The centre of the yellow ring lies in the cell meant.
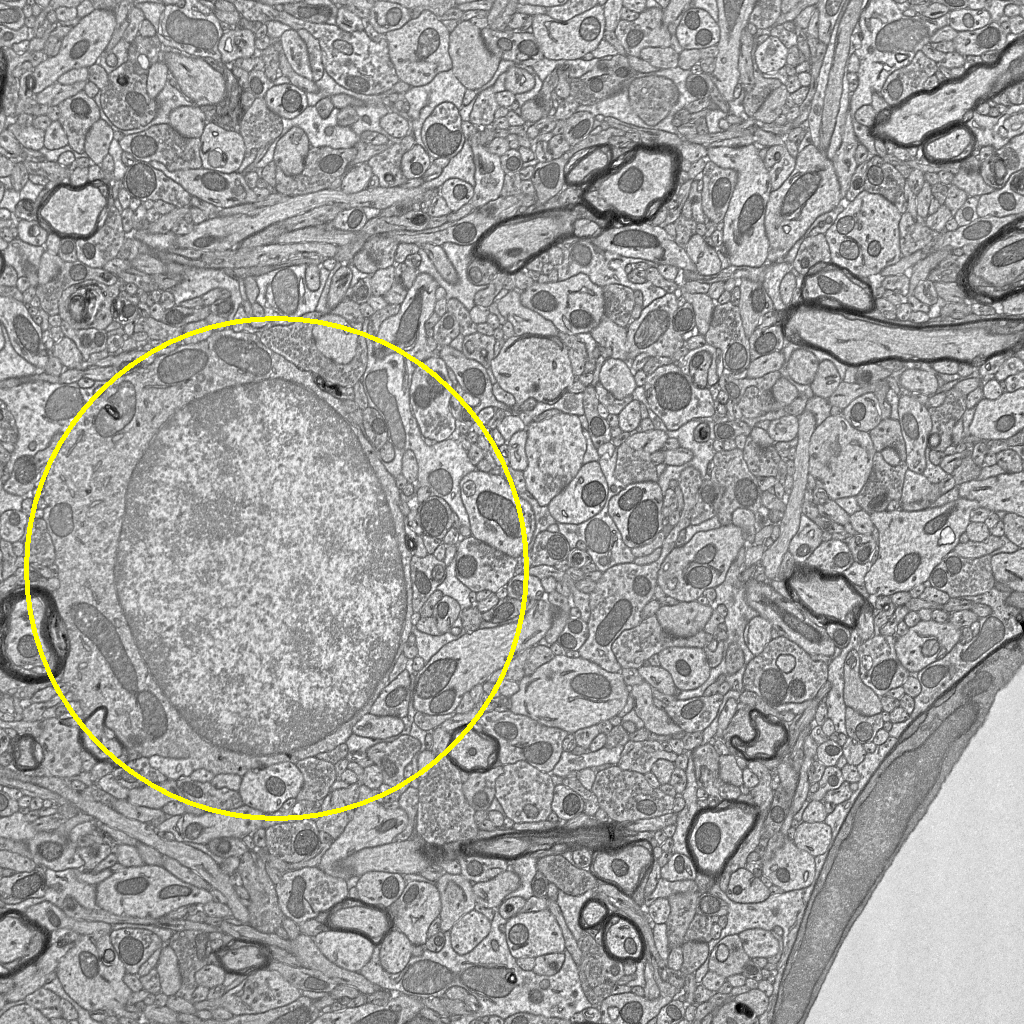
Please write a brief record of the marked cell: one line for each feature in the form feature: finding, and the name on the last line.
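Nucleus: whole in this plane, an oval taller than wide
Envelope: runs nice and smooth, no deep infoldings
Chromatin: finely granular, irregular darker patches scattered through
Mitochondrion: an elongated one, lower left of the nucleus
Name: oligodendrocyte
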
